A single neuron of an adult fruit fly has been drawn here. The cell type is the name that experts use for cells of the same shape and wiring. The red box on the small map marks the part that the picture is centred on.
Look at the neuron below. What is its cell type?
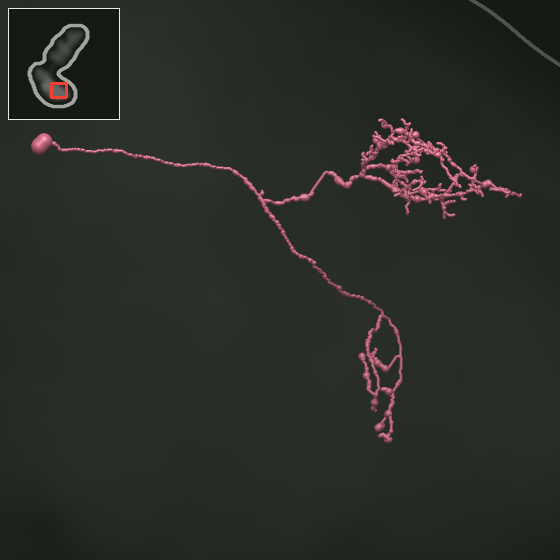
LC15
